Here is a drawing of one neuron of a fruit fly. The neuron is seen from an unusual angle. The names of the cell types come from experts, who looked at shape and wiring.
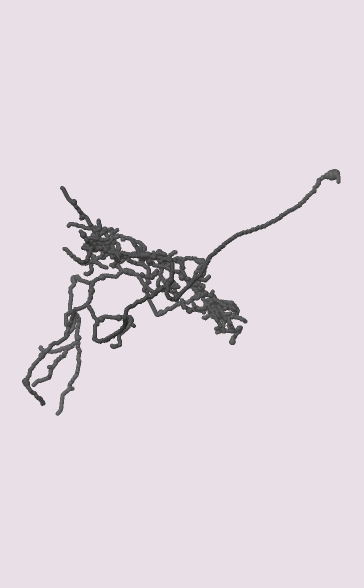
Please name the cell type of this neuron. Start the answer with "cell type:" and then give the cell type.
cell type: PVLP133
